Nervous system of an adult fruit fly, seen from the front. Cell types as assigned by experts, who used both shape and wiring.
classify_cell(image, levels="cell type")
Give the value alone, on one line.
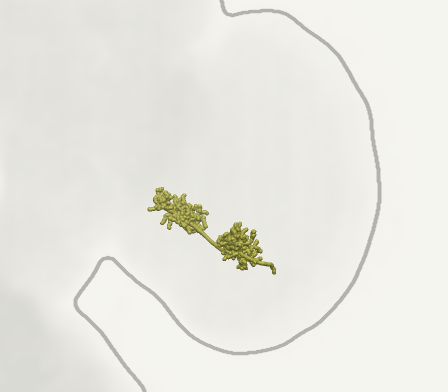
TmY15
